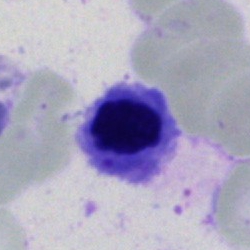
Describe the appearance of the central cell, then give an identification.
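Toward the top of the cell lies the nucleus, leaving a wider band of cytoplasm beneath it. Its chromatin is dense and very dark, almost black, and no nucleoli can be seen. Small purple specks are scattered through the background around the cell. It is an erythroblast.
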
